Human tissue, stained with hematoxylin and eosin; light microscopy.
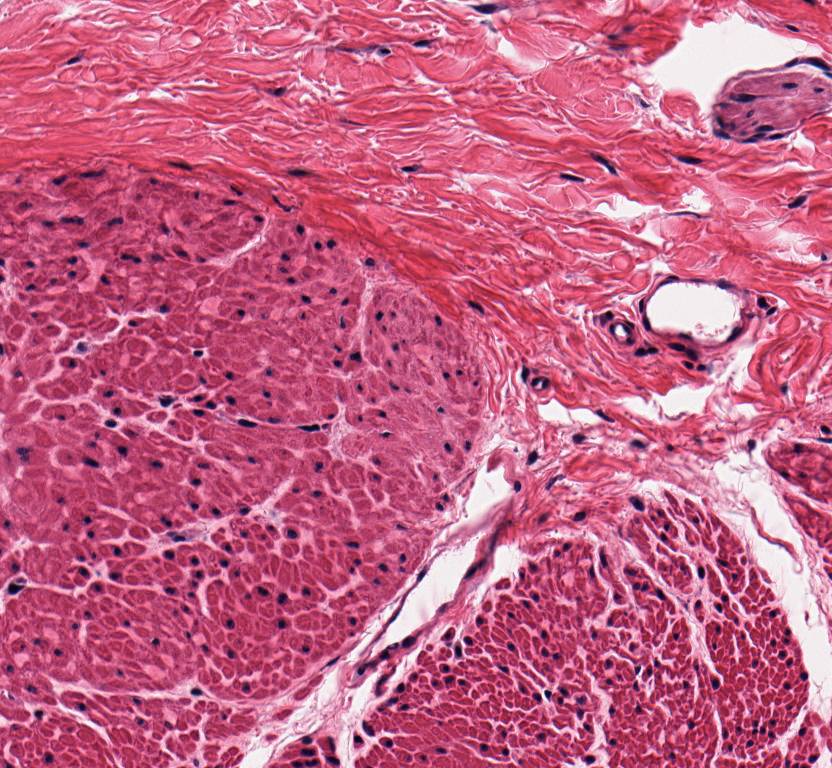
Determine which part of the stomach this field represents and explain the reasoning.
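The lower two-thirds is smooth muscle; dense connective tissue fills the upper third. The cells are cut across as small, closely packed polygonal profiles with small, dark, round central nuclei.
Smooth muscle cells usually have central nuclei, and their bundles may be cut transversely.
A pale connective tissue strip separates a large left bundle from a second at the lower right.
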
